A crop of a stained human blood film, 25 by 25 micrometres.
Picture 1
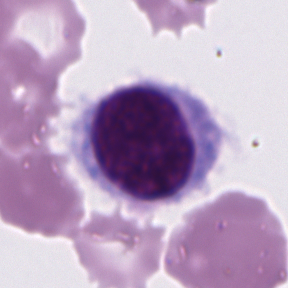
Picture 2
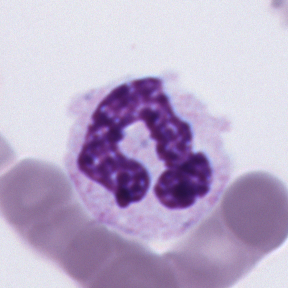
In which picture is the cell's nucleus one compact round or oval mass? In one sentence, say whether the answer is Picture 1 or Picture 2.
In picture 1 the nucleus of the cell is a compact round or oval mass, not a band.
